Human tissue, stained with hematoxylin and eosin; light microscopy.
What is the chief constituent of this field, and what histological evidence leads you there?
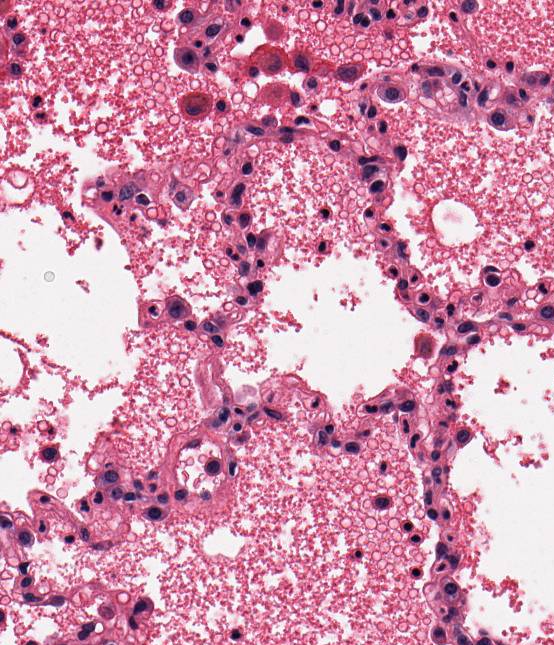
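Alveolus is what this field mainly shows. Item: thin branching cellular walls outline irregular spaces throughout.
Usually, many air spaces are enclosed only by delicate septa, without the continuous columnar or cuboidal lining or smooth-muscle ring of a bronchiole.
Item: plump, rounded cells with round dark nuclei line the walls.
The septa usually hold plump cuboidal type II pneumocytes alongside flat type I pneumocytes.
Item: near the top centre lie a few large rounded cells with abundant orange-pink cytoplasm. Item: scattered small dark nuclei lie among red blood cells inside the spaces.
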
